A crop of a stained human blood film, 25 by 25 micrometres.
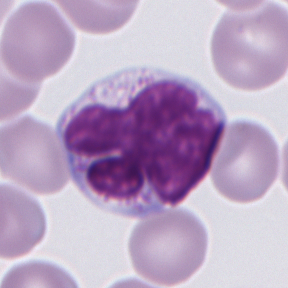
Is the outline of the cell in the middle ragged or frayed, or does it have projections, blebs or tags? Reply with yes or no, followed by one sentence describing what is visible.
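No. The cell outline is smooth, with no surface projections.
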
